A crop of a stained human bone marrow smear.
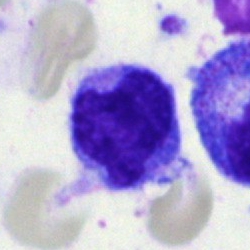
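Monocyte, in the centre of the field. Notice first how much of the cell the nucleus fills. Now follow its upper edge, and you will find a shallow notch. The chromatin is dark purple and looks clumped rather than fine. Finally, at the lower left edge of the cell, a small wispy tag of pale lilac material trails away.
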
